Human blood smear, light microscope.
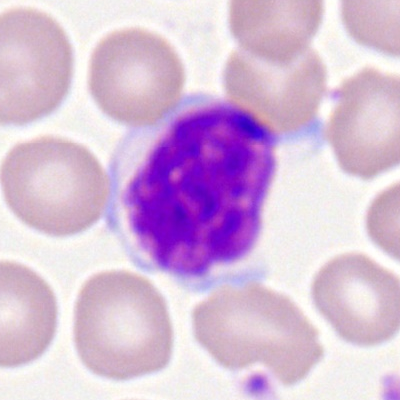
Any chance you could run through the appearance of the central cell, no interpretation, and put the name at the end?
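Start with the chromatin: it is dark purple and coarsely clumped, with paler streaks running between the clumps. The cytoplasm makes a thin rim, widest on the left side of the cell. Notice that it is pale blue and that no granules are visible in it. What you have here is a lymphocyte.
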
